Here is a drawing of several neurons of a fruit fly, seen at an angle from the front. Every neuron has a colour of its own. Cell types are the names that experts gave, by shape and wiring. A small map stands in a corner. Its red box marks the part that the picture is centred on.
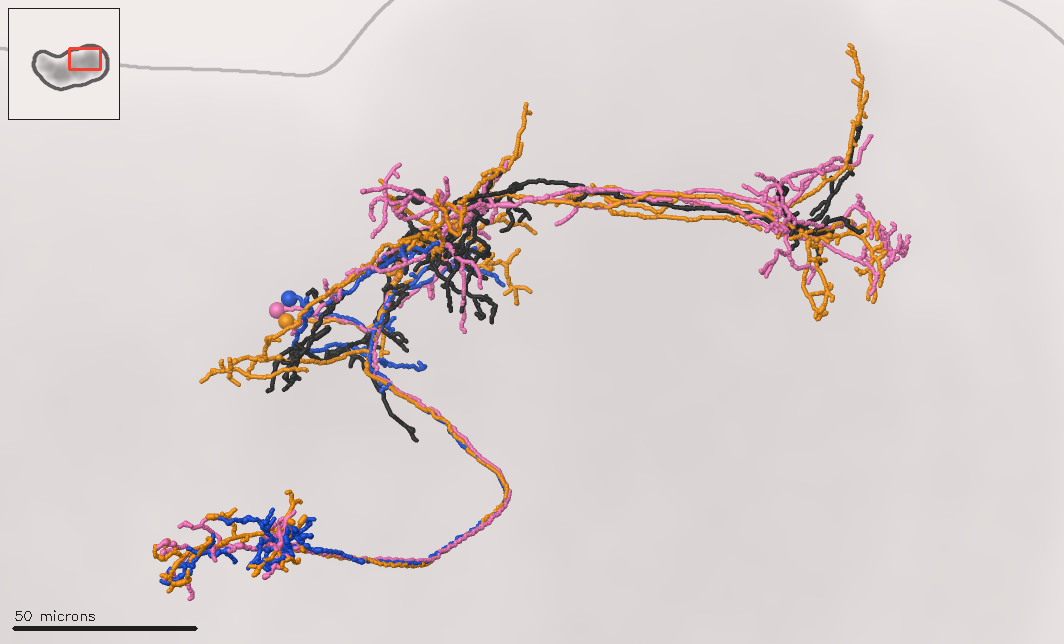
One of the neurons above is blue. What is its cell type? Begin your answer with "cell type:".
cell type: CB3010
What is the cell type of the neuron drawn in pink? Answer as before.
cell type: CL328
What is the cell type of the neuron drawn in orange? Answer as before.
cell type: IB070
